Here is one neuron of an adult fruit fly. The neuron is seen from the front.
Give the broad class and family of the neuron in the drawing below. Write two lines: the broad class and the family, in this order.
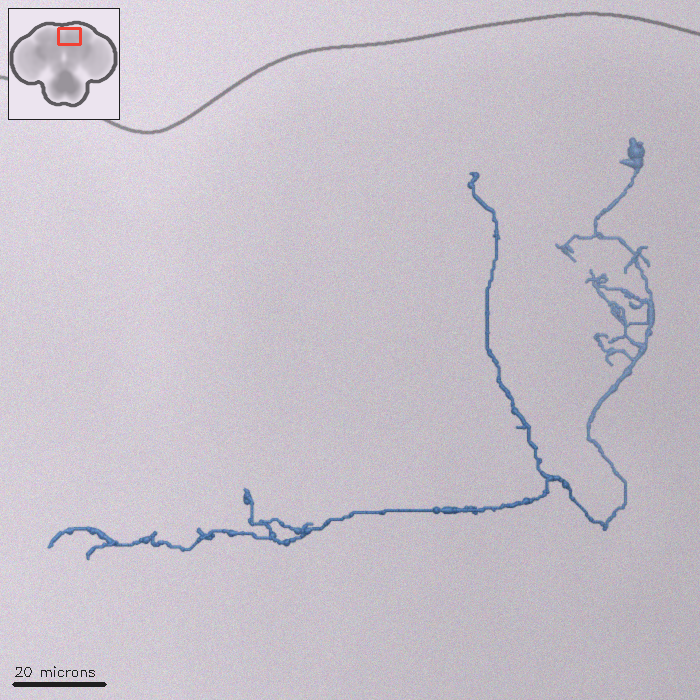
central-brain intrinsic neuron
class Kenyon Cell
